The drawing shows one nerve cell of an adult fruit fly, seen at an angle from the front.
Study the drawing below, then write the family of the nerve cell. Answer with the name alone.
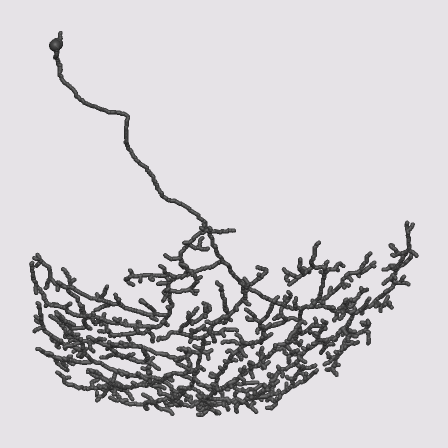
Cm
